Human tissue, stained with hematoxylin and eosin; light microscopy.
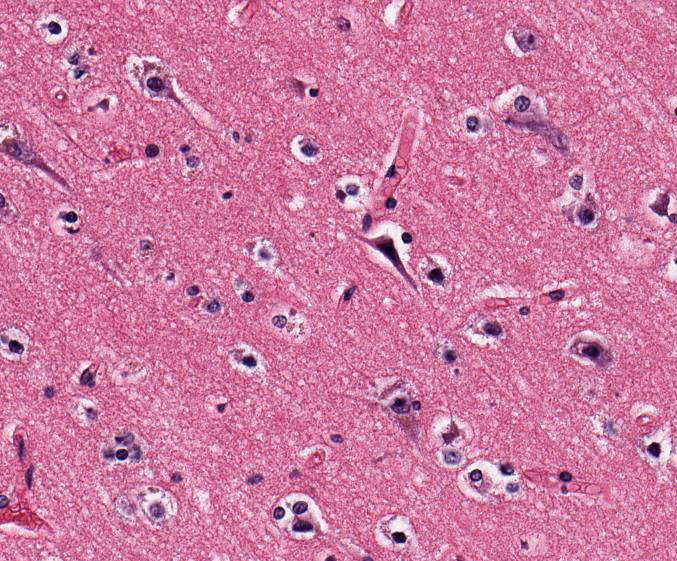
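Cerebral cortex, where a finely granular pink fibrillary background fills the whole field between widely scattered cells. The larger neurons have round vesicular nuclei, each with a single dark, prominent nucleolus. Scattered among them are small round dark nuclei with no visible cytoplasm. Notice that some neurons have one or two small dark nuclei pressed against their edge.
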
